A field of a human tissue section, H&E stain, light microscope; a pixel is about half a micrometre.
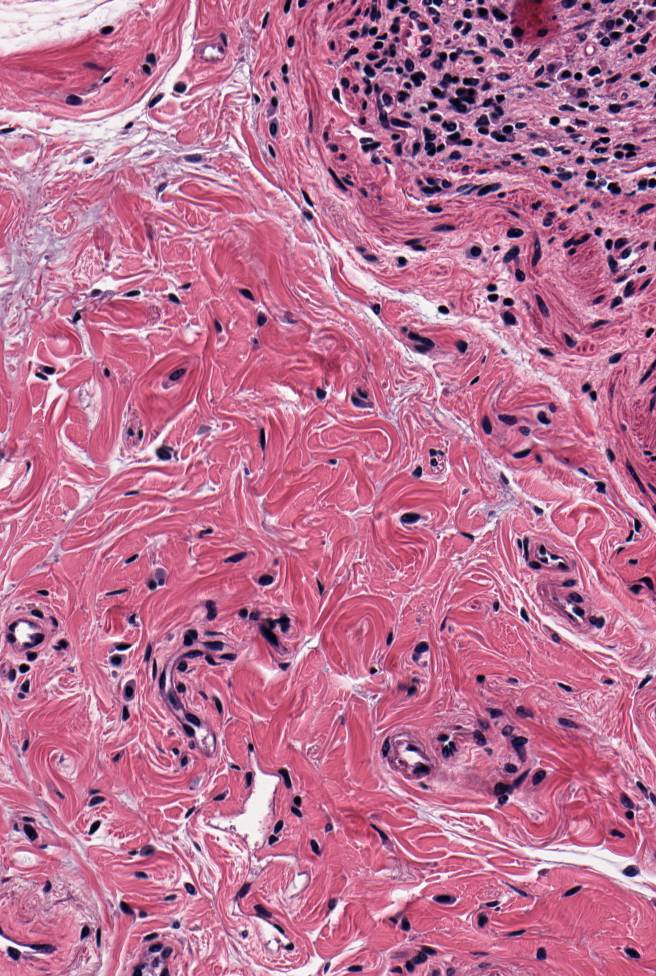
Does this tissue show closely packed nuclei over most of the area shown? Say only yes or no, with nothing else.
No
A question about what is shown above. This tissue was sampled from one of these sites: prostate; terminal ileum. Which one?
terminal ileum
